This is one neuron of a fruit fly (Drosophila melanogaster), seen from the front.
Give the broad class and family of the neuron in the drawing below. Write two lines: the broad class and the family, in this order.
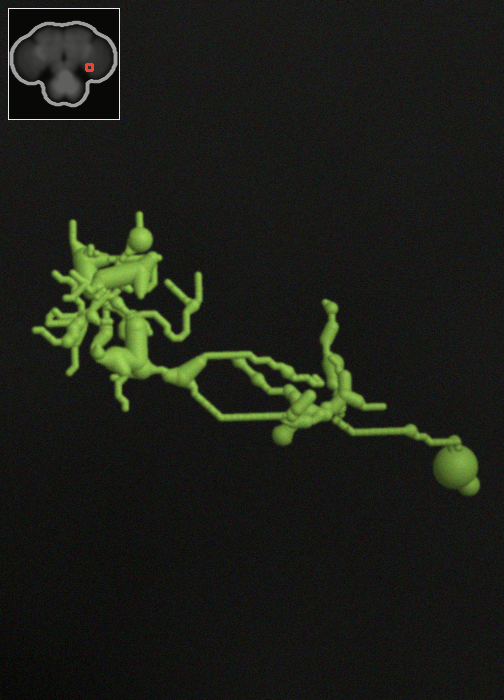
optic-lobe intrinsic neuron
T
